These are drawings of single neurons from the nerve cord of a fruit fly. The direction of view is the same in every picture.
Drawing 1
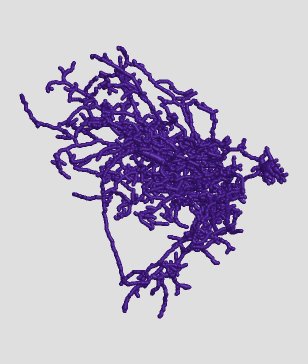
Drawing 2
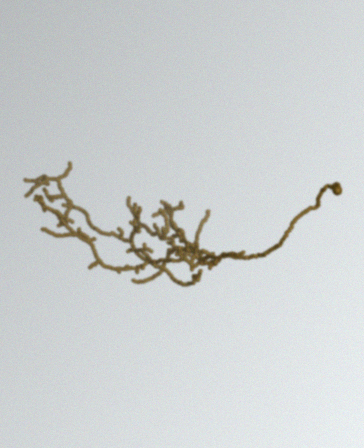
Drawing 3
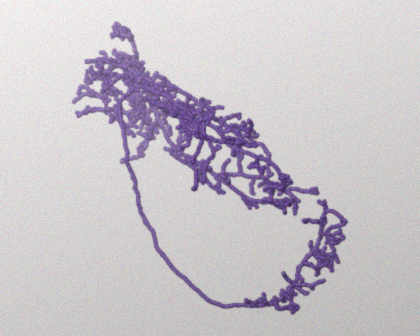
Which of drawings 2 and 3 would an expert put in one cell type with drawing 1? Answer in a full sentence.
Drawing 3 is of the same cell type.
